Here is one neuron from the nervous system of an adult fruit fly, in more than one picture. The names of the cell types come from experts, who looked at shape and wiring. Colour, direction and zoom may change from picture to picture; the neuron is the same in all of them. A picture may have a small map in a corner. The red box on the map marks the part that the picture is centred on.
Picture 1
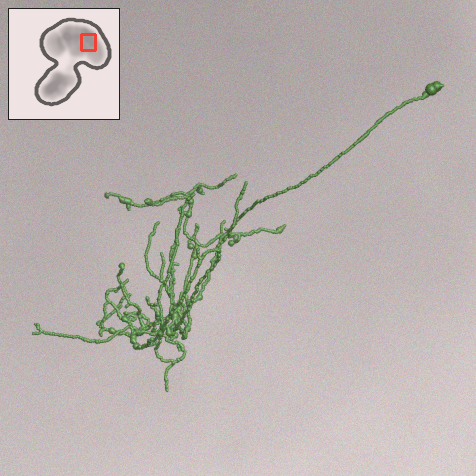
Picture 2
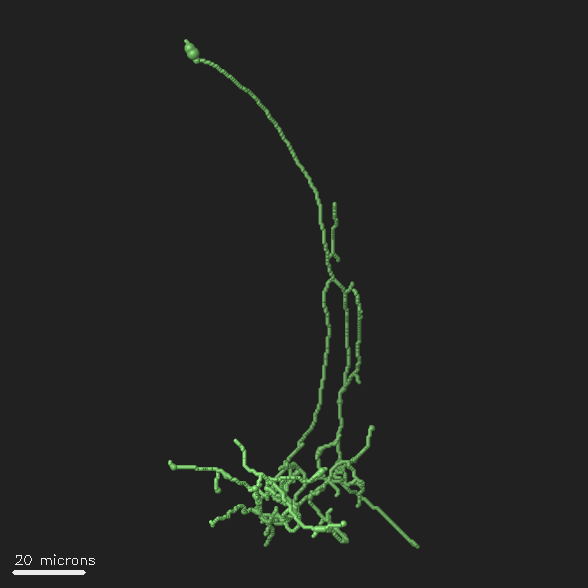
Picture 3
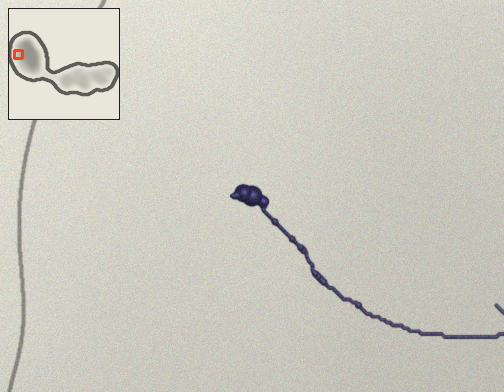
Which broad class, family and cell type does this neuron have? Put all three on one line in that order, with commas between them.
central-brain intrinsic neuron, hemilineage LALa1_posterior, CB1654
